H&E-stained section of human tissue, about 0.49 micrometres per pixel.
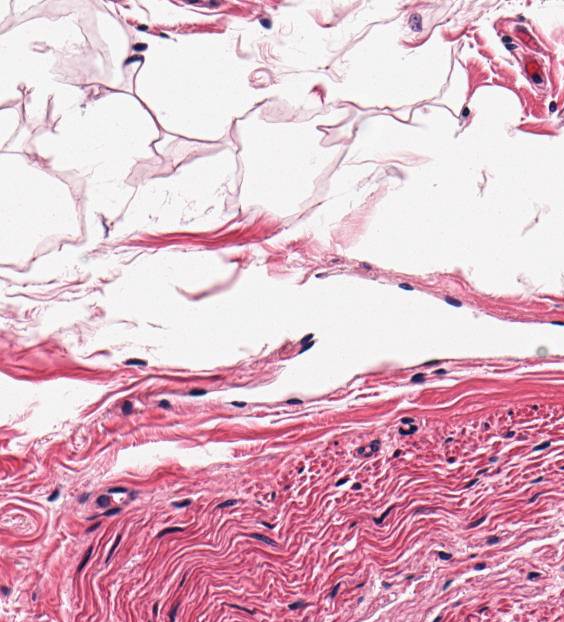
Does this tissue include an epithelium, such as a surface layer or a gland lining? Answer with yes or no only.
No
